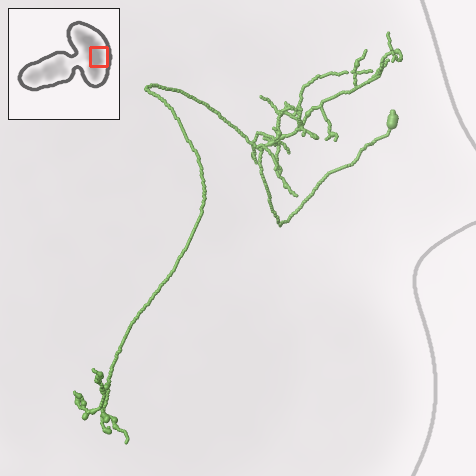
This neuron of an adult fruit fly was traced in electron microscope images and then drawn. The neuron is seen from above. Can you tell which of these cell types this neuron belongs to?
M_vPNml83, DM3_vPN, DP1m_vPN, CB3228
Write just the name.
CB3228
